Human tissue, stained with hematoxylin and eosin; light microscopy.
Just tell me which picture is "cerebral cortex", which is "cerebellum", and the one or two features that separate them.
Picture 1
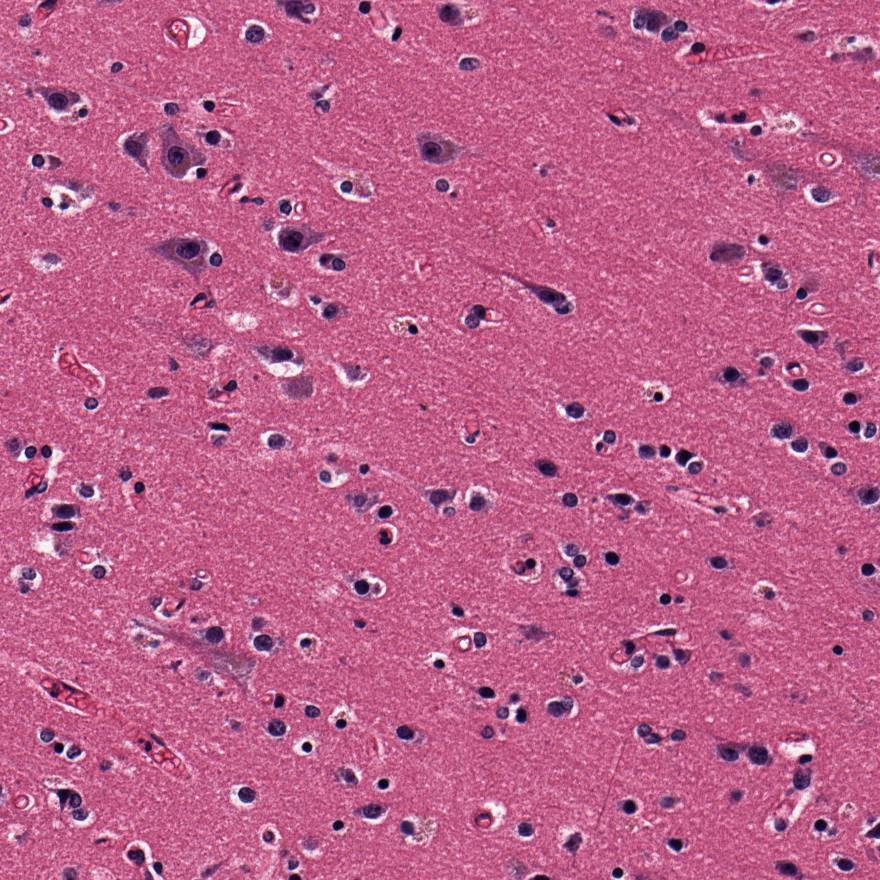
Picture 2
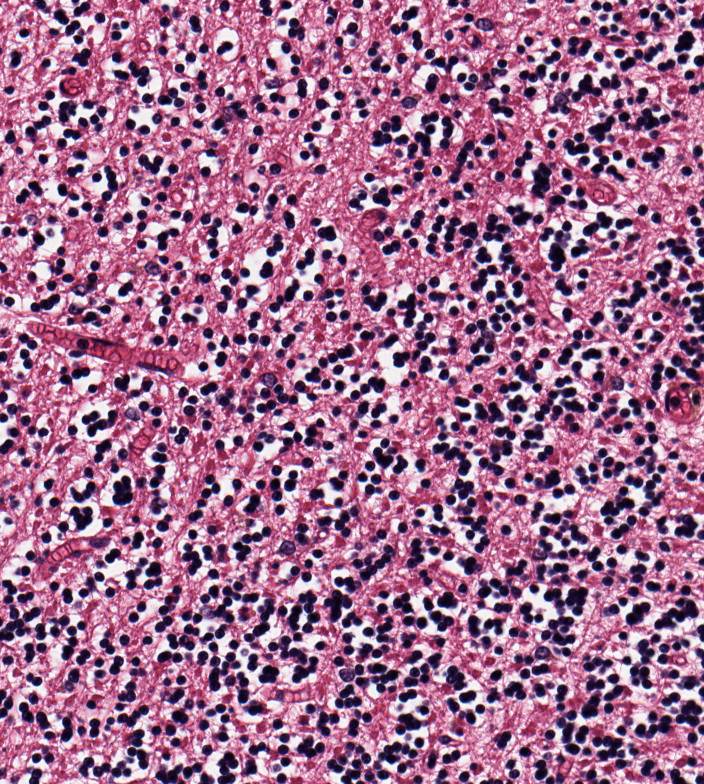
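The first picture shows cerebral cortex, the second cerebellum. The cerebral cortex field is a finely granular pink matrix with cells scattered through it and no glands or epithelium. Its largest cells are neurons with angular, purple-tinged cytoplasm, lying mainly in the upper left. Thin elongated capillaries containing red blood cells run diagonally in the lower left. No fat cells are present. In the cerebellum, most cells are small, with round, deeply stained nuclei and almost no visible cytoplasm, set in a pink, finely fibrillary meshwork. No large cells with abundant cytoplasm are present anywhere, and this field also lacks epithelium and glands.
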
